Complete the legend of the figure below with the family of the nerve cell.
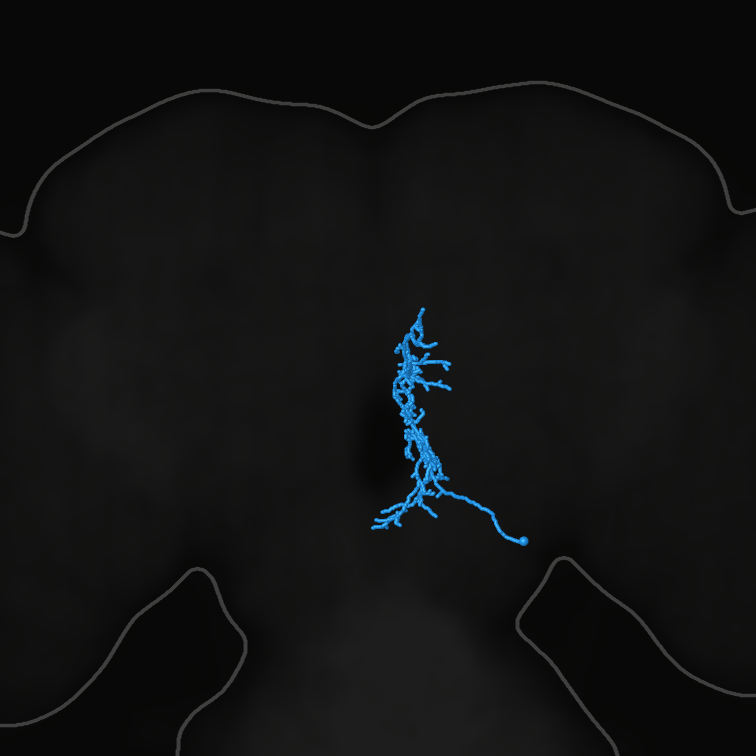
hemilineage FLAa1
